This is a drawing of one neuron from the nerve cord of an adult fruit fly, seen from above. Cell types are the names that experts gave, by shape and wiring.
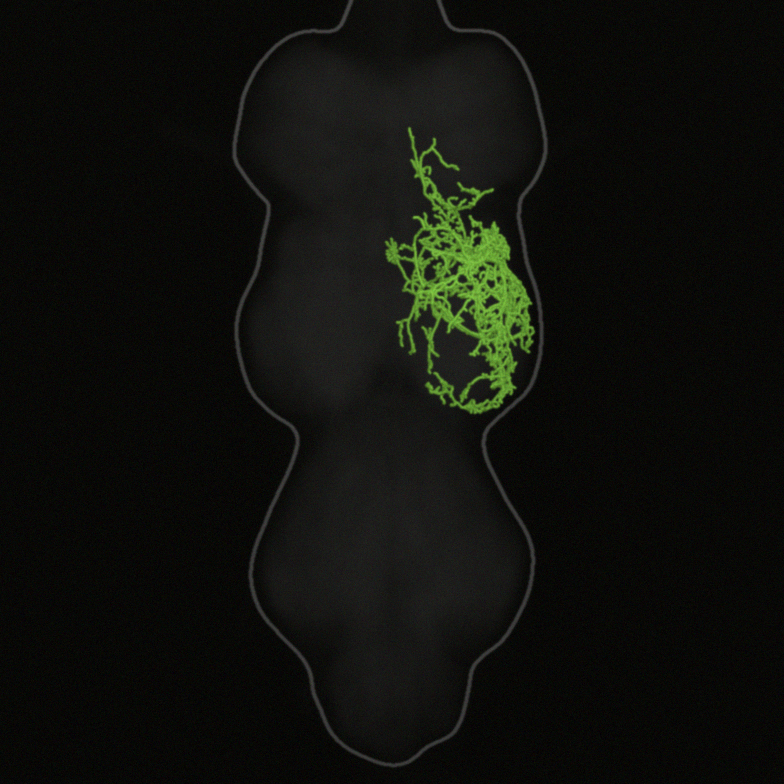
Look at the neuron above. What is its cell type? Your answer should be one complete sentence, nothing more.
In the scheme of cell types, this neuron is IN13B008.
